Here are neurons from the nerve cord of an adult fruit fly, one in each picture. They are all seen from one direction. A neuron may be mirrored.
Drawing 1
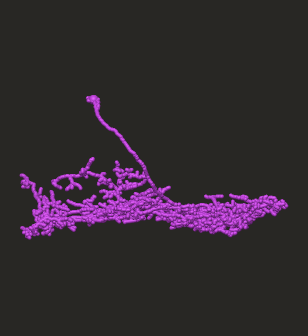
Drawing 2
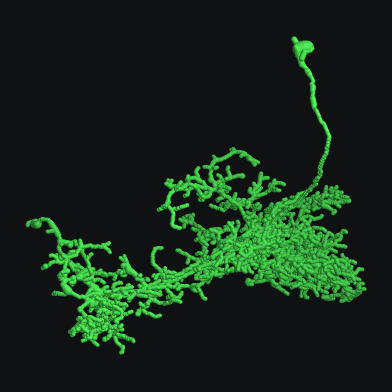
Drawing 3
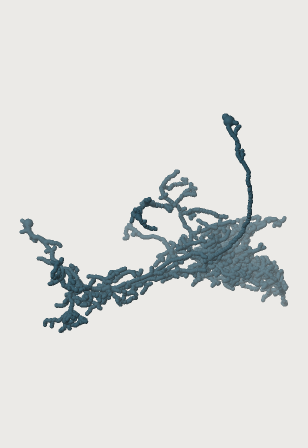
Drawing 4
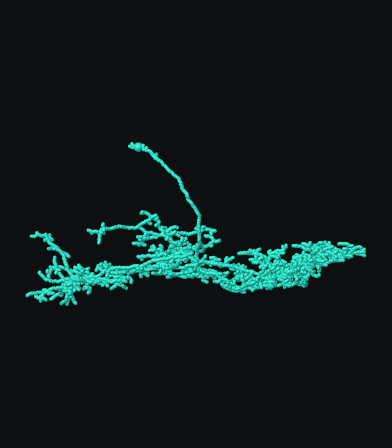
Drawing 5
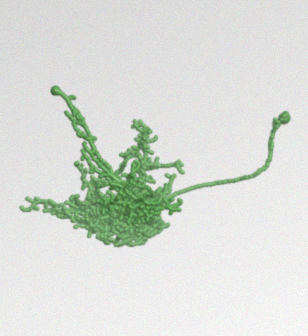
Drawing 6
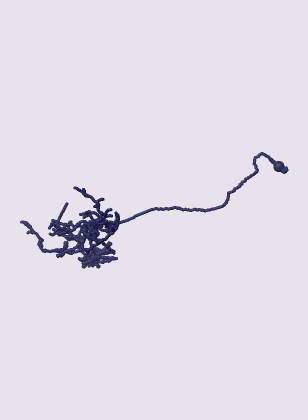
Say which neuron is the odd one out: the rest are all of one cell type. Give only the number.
6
